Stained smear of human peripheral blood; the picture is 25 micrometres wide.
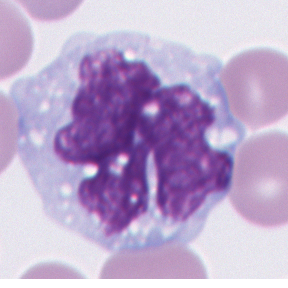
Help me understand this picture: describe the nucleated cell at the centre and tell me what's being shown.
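Nucleus irregular and folded, with several lobes and deep indentations. Chromatin lacy, strand-like, not coarsely clumped. Cytoplasm abundant, pale greyish-blue. Numerous small clear vacuoles scattered through the cytoplasm. Monocyte.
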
